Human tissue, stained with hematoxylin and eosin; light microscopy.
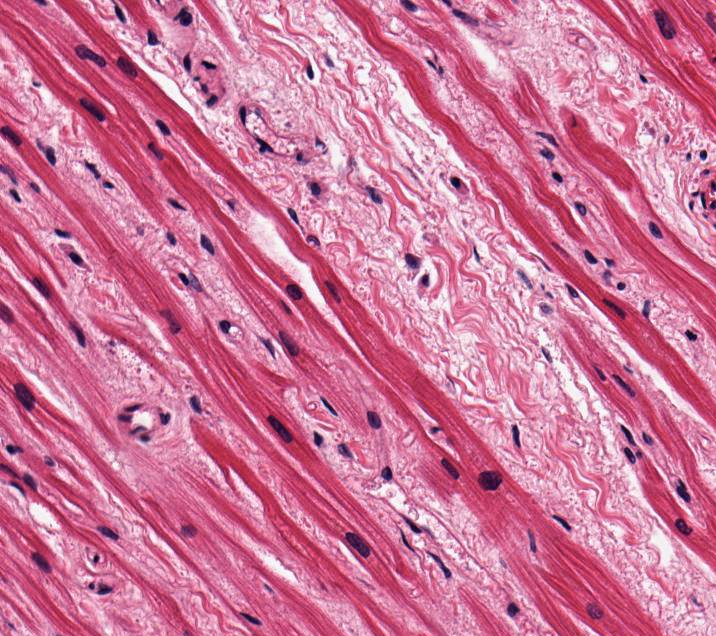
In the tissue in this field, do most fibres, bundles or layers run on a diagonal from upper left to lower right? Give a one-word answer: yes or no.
Yes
